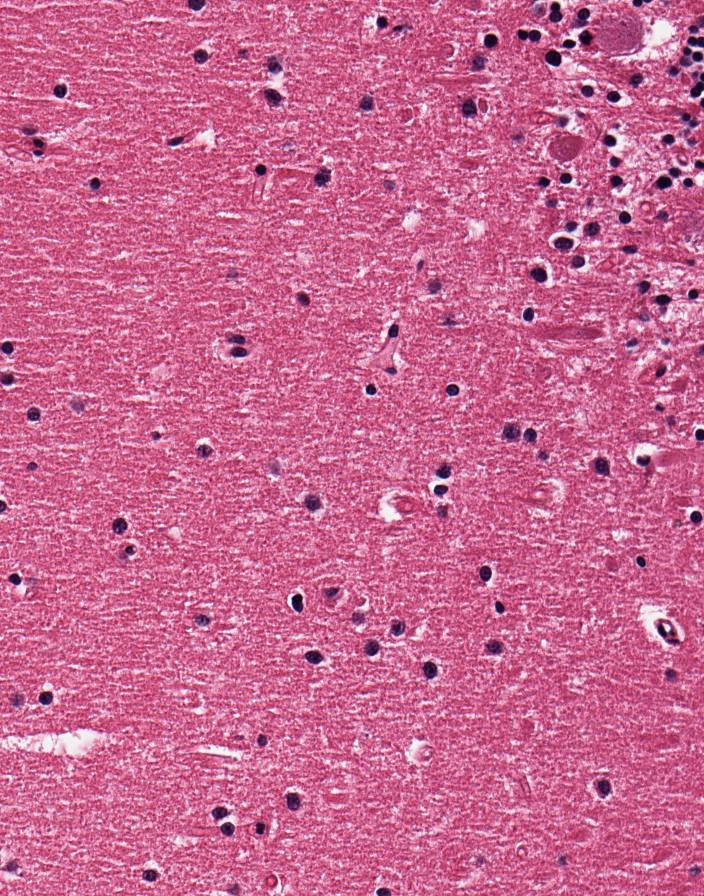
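Cerebellum: most of the field is a pale pink, finely fibrillary matrix with sparsely scattered nuclei. Toward the upper right corner, small dark round nuclei are crowded more densely than elsewhere, and a few large rounded cell bodies with pink cytoplasm lie in that upper right part. Only a few small thin-walled capillaries appear, and I see no large vessel.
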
